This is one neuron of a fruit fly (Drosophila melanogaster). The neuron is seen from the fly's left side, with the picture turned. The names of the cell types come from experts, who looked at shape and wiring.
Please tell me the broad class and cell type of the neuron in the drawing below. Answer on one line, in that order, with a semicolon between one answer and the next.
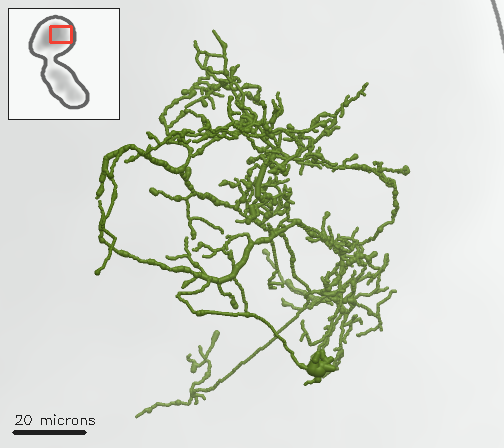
central-brain intrinsic neuron; CL234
